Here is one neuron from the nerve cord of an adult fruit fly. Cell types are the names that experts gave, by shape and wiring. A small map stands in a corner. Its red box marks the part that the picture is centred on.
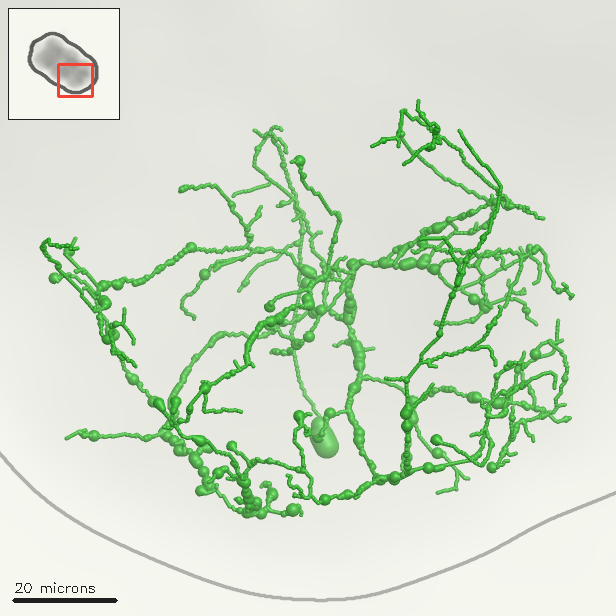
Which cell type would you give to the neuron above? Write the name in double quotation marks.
"IN03A068"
